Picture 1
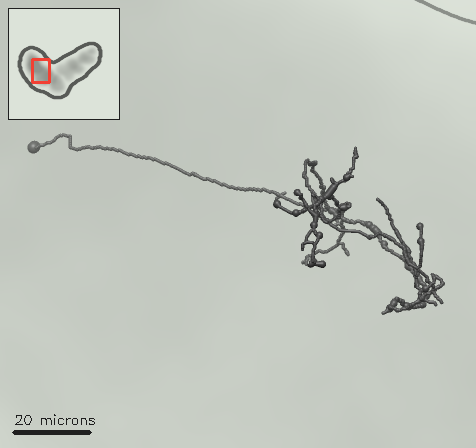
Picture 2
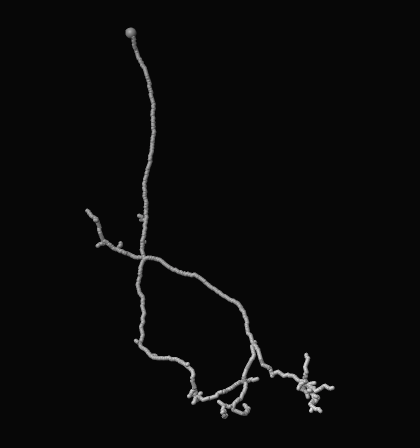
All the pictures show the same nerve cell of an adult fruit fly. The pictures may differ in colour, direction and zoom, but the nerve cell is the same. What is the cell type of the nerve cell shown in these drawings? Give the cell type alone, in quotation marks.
"PS005_b"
